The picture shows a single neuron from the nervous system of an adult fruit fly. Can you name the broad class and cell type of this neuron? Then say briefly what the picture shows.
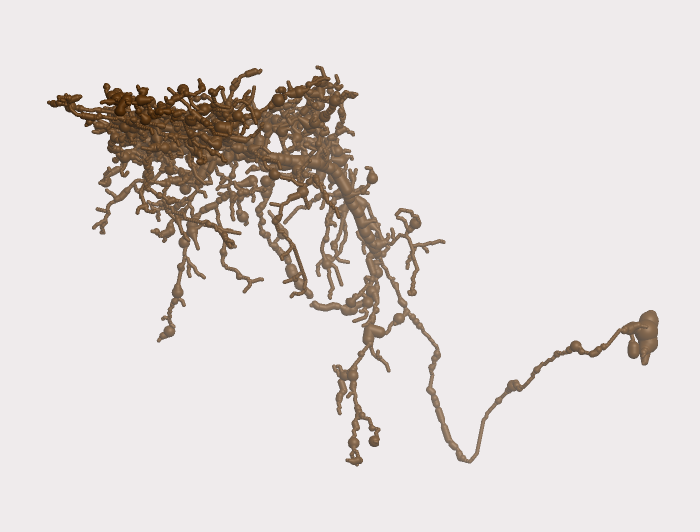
This is a central-brain intrinsic neuron. It is of cell type GNG190. Its cell body lies on the right of the picture. The picture shows more than a hundred branch ends.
